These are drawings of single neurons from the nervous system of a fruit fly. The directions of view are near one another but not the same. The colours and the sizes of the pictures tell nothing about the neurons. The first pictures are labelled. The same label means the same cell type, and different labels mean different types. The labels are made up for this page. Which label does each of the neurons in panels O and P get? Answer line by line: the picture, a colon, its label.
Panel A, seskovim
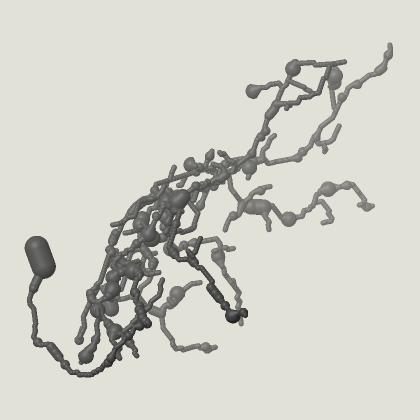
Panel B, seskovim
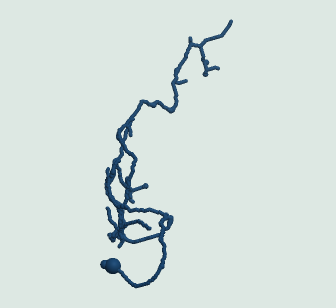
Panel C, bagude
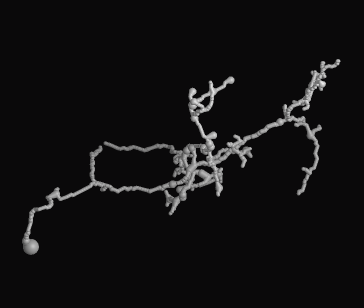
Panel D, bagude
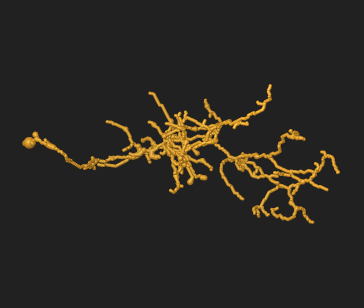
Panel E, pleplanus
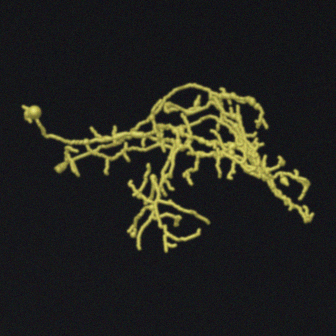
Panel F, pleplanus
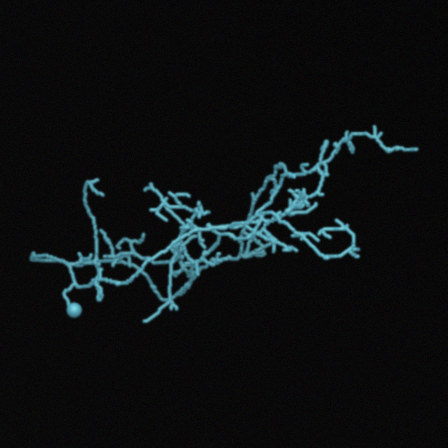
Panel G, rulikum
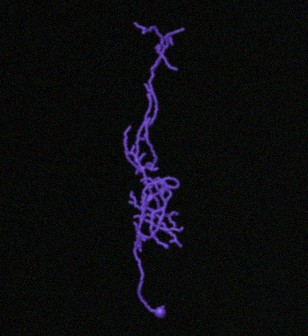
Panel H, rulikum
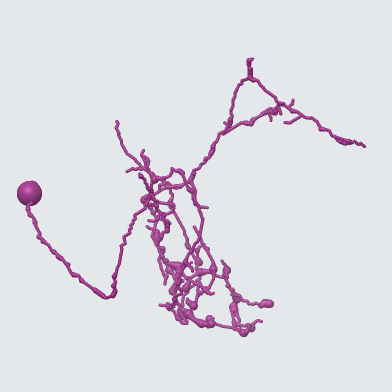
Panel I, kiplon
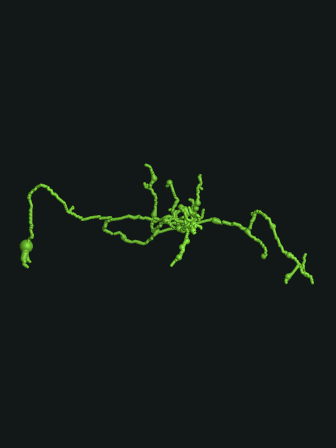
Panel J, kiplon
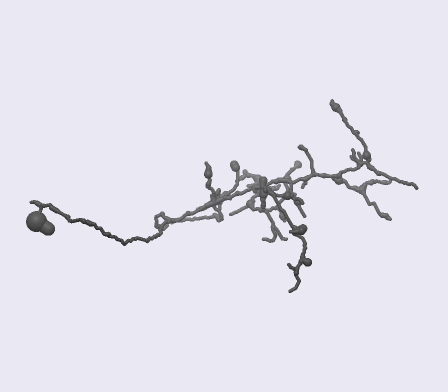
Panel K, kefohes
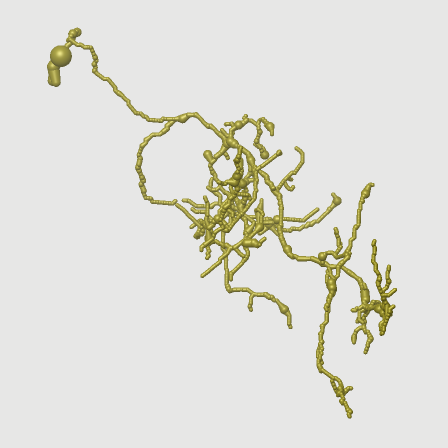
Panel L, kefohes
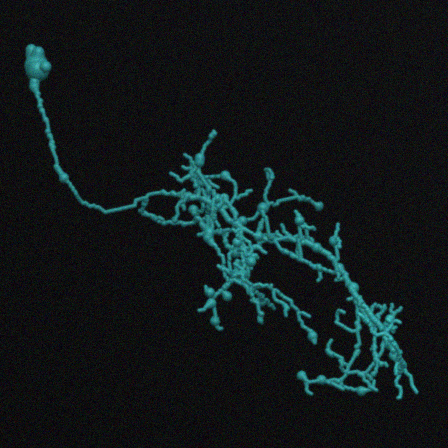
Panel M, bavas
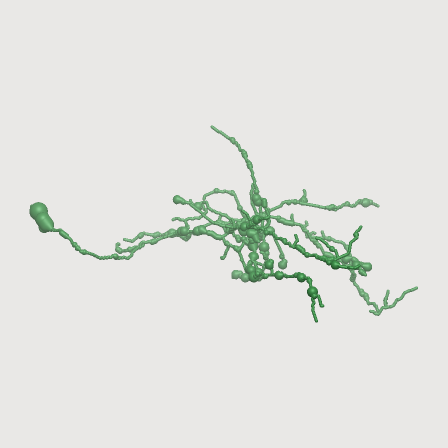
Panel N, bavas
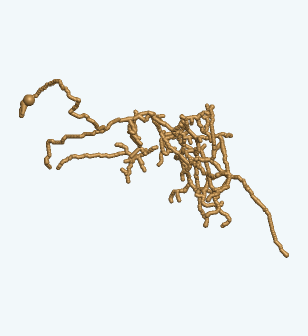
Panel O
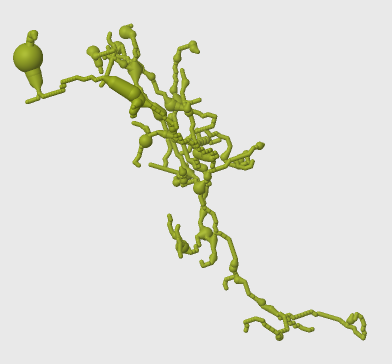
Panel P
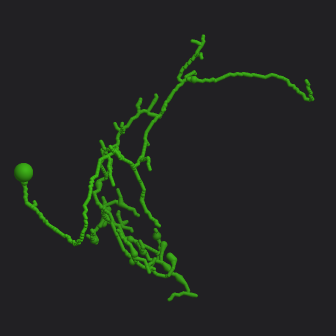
O: rulikum
P: rulikum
